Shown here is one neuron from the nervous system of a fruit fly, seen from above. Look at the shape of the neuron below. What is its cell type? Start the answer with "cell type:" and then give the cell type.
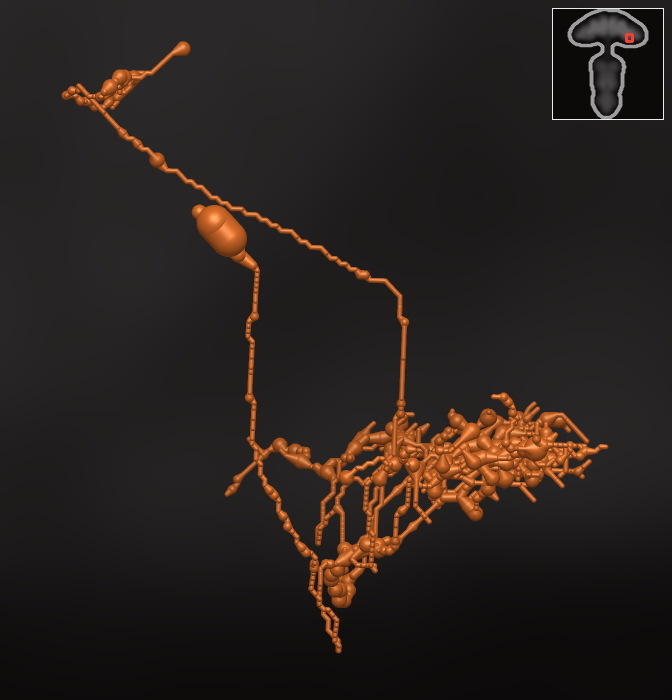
cell type: Tlp14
